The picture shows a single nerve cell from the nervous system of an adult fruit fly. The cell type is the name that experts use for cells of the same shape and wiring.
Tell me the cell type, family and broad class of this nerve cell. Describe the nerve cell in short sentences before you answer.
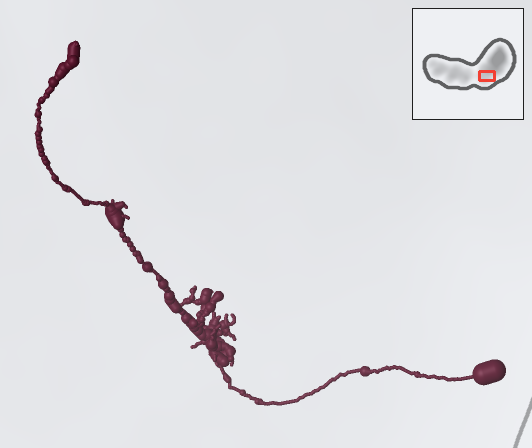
Its cell body lies at the lower right of the picture. As drawn here it is wider than it is tall. The cell type is Tm2. Its family is Tm. It is an optic-lobe intrinsic neuron.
